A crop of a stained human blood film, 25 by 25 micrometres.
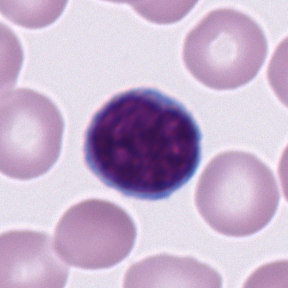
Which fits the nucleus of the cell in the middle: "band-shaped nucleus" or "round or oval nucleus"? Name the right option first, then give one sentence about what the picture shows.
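Round or oval nucleus. The nucleus is round and not lobed.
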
